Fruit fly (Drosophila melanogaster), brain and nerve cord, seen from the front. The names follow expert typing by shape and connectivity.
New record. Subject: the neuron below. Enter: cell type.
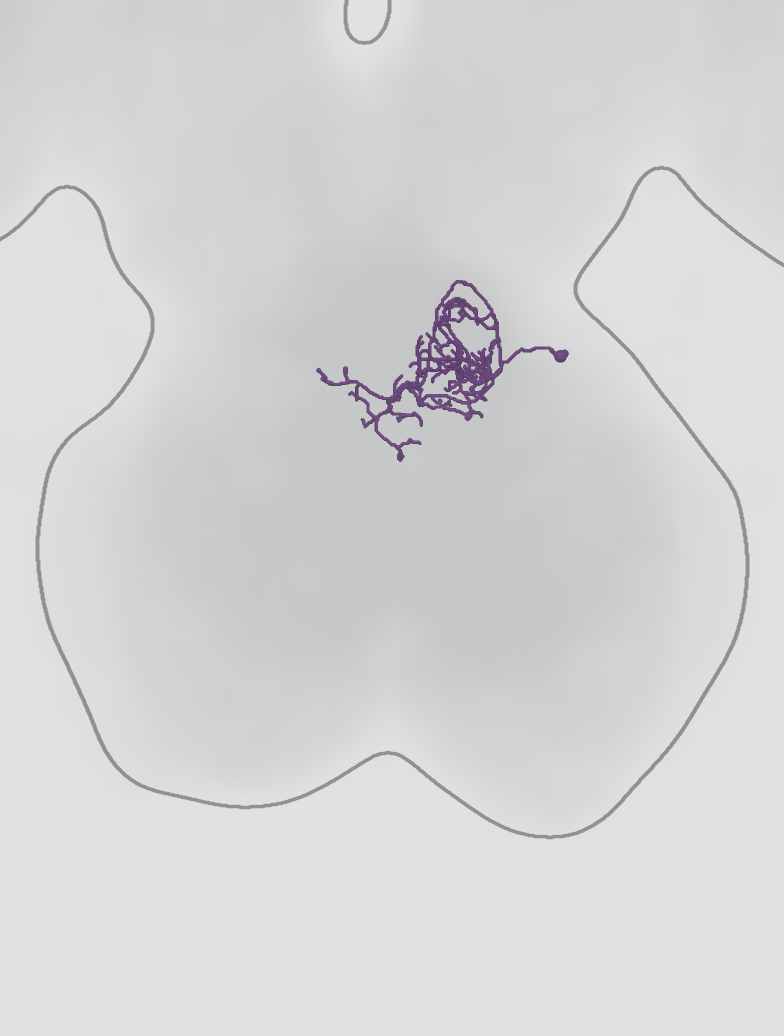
INXXX436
